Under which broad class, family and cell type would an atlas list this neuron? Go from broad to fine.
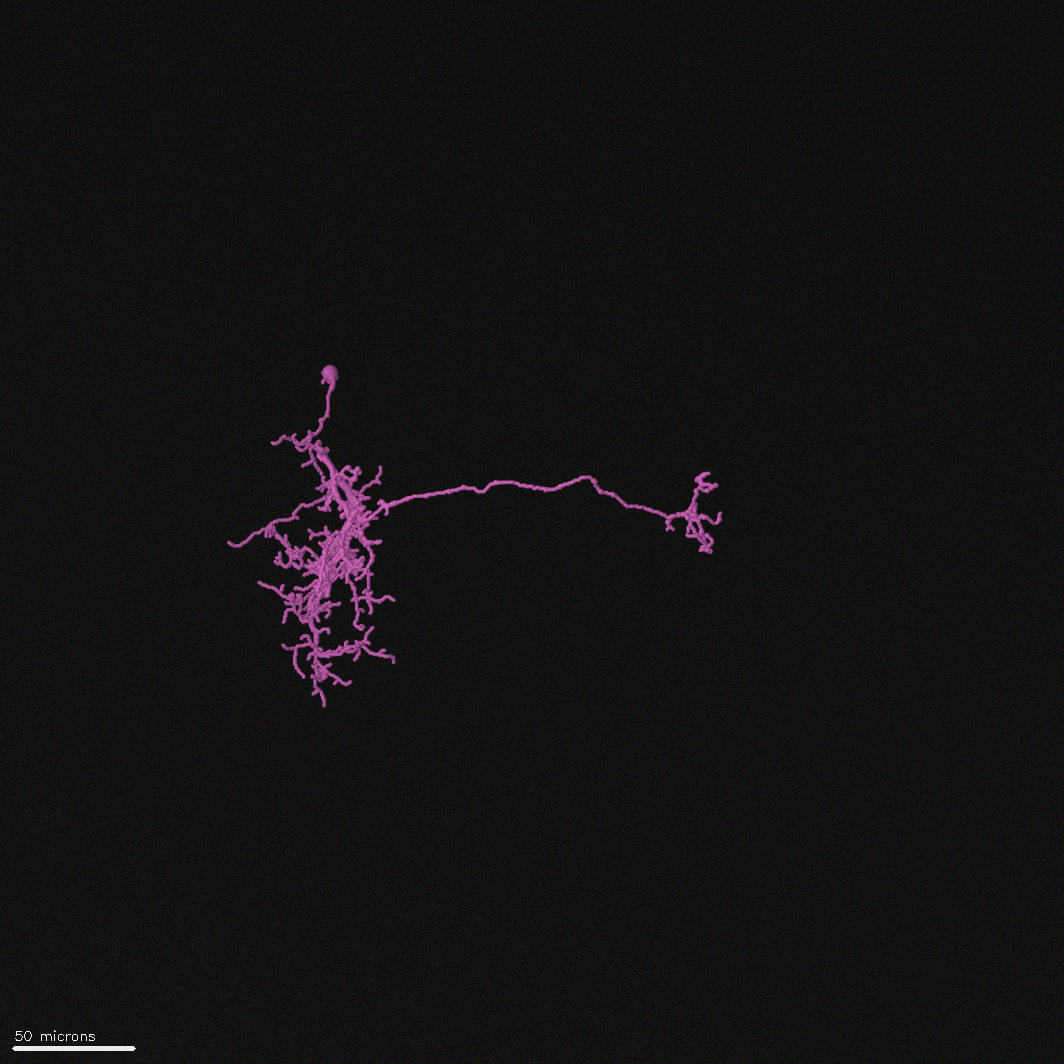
central-brain intrinsic neuron; hemilineage SMPpv2_ventral; LAL143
